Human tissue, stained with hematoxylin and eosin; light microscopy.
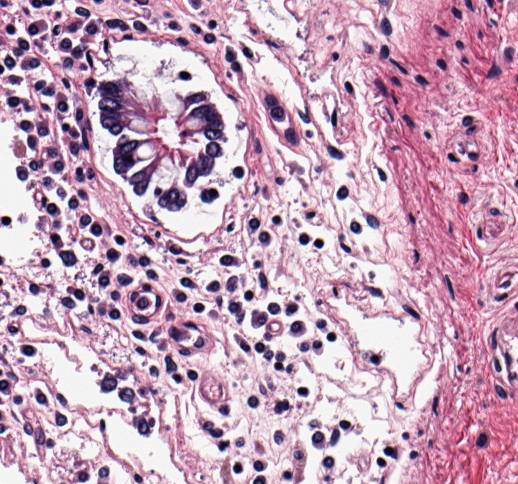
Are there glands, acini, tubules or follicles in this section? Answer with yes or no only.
Yes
